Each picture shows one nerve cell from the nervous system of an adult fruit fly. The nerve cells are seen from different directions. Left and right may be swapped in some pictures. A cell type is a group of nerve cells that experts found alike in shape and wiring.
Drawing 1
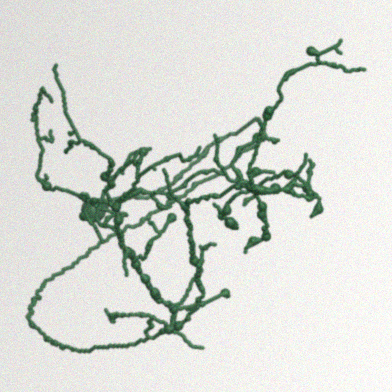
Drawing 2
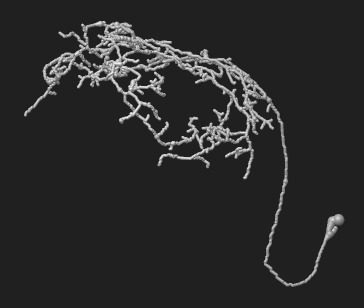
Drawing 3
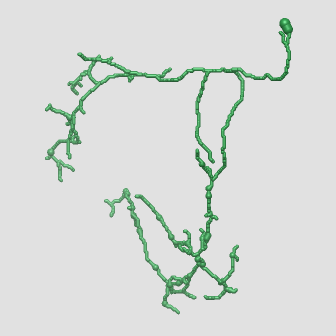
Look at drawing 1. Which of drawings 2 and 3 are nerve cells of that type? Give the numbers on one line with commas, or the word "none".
2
